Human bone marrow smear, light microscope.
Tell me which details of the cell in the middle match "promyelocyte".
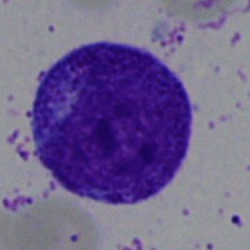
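Deep purple chromatin with a fine granular texture is seen in this cell.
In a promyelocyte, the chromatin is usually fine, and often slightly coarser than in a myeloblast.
That fine texture goes with the promyelocyte. The cell also has a round outline, a pale, lighter patch in its upper left part, and no clear vacuoles.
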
